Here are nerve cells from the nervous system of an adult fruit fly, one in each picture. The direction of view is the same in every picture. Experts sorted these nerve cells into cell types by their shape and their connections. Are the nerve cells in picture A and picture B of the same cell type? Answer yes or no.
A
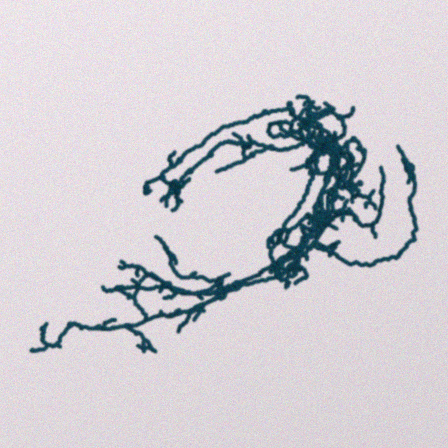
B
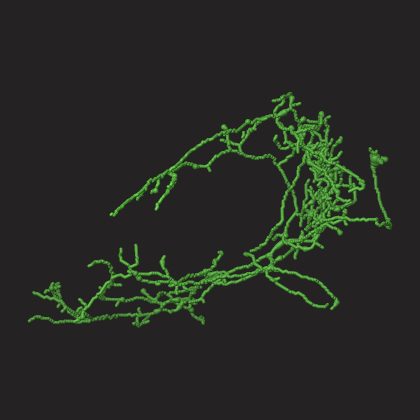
yes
